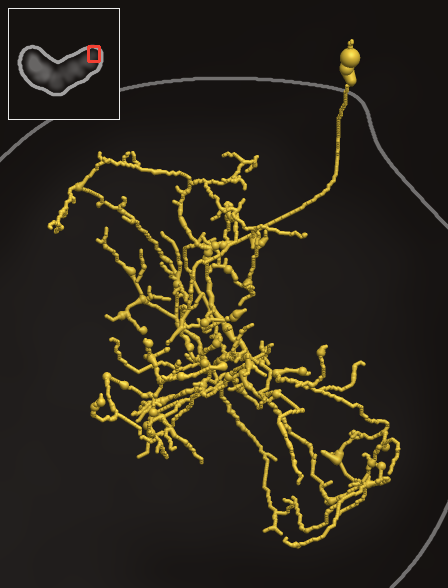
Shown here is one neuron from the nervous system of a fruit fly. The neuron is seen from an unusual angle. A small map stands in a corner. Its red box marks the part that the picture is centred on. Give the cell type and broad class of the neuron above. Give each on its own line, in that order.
INXXX421
nerve-cord intrinsic neuron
